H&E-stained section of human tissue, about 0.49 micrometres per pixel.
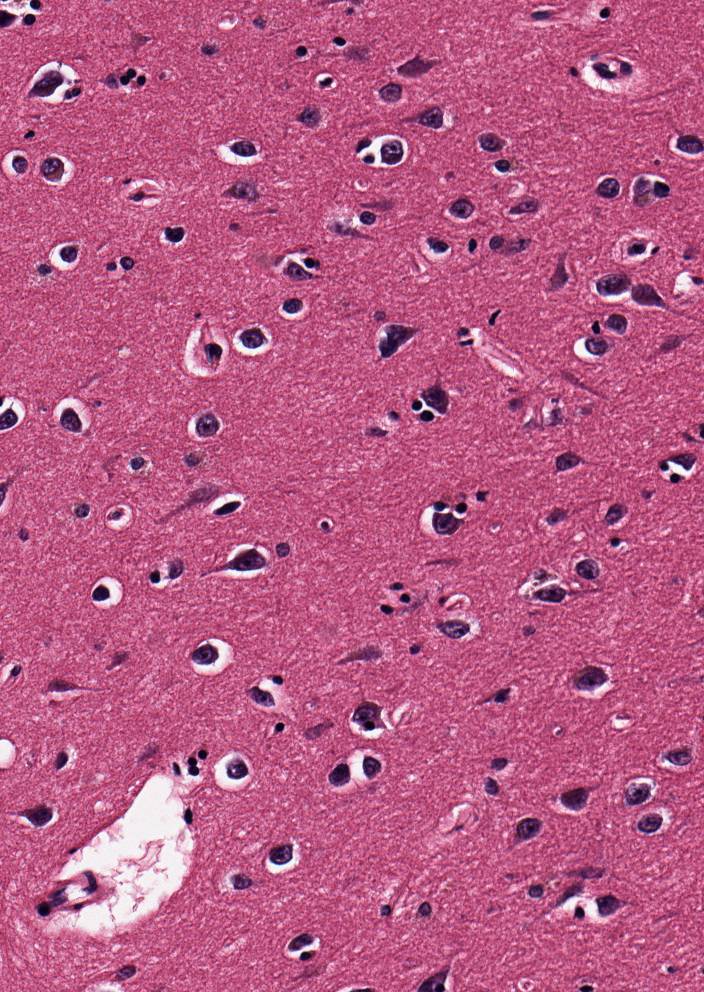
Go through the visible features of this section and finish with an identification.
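Background: uniform pink and finely fibrillary, with cells scattered singly across it. Between the larger cells, and some beside them, lie small, round, dark nuclei with scant cytoplasm. Some cell bodies are shrunken, angular and intensely dark-staining. Lower left corner: a vessel within a wide clear space that holds wispy pale material. This section is cerebral cortex.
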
